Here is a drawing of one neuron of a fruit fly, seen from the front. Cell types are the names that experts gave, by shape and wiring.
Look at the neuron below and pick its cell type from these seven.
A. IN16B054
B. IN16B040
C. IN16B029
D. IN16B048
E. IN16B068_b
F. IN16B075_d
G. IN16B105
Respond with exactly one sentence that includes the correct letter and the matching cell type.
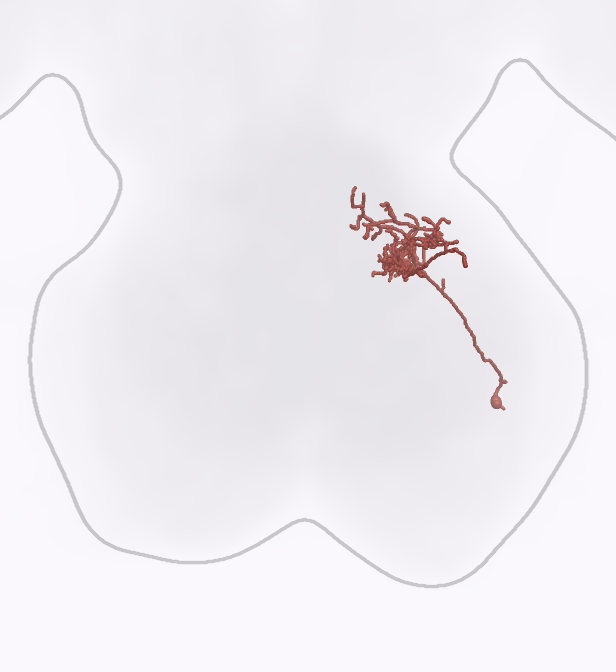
The type of the neuron is cell type IN16B048, option D.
